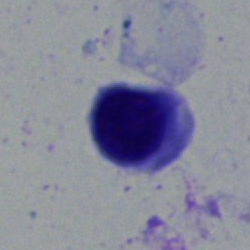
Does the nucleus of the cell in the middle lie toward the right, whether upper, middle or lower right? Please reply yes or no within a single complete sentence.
No, rather than to the left, most cytoplasm lies to the right of the nucleus.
